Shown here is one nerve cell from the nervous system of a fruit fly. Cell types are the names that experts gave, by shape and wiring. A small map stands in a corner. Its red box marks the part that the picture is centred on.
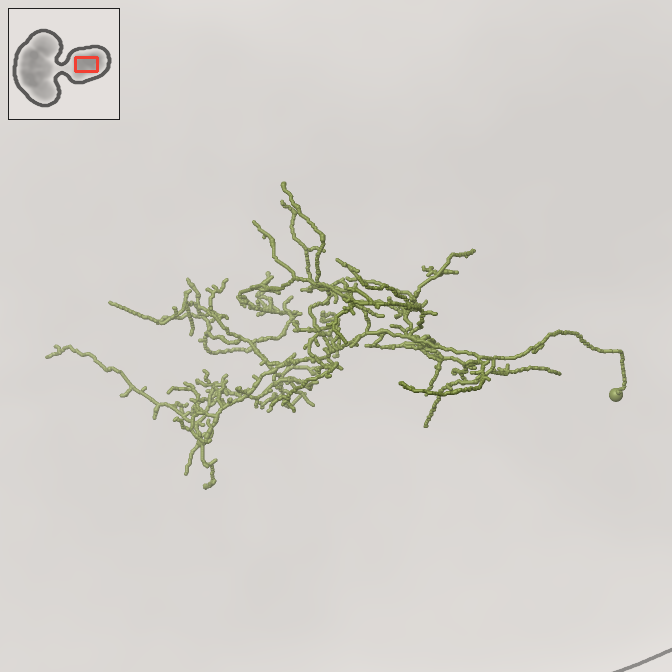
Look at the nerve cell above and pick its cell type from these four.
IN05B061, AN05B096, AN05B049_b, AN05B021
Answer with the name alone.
IN05B061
